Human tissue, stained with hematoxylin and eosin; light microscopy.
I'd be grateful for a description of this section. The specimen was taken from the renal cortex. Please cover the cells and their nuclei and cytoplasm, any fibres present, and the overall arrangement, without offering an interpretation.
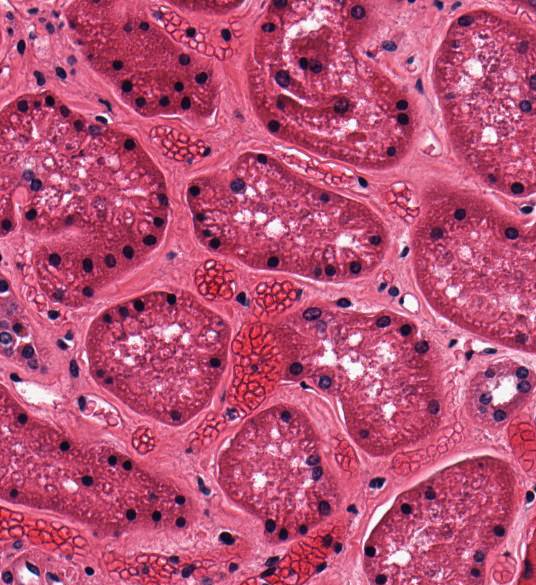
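The whole field is filled with closely packed epithelial units, rounded to oval, cut in cross-section. Their nuclei look small, round and darkly stained. The narrow spaces between units hold thin-walled capillaries packed with red blood cells. Scant stroma forms thin pink bands with few elongated nuclei.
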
